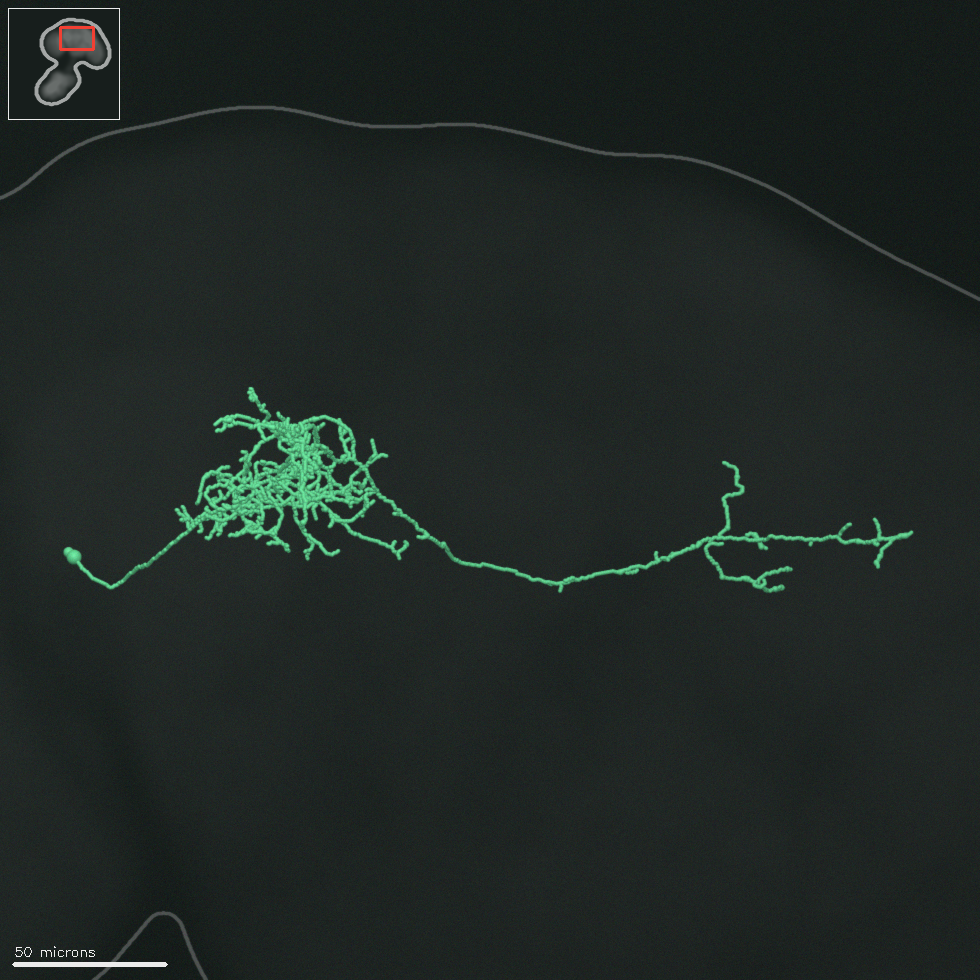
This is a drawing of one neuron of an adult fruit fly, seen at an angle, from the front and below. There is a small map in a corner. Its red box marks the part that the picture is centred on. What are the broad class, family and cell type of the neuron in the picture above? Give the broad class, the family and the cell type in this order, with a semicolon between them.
central-brain intrinsic neuron; hemilineage DL1_ventral; CL274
